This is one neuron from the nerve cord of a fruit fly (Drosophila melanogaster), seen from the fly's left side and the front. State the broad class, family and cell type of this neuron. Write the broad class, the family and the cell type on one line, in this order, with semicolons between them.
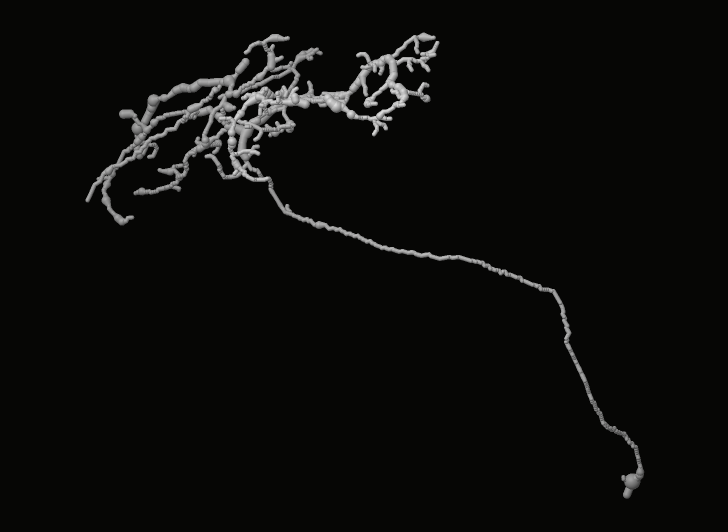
nerve-cord intrinsic neuron; hemilineage 06B; IN06B066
